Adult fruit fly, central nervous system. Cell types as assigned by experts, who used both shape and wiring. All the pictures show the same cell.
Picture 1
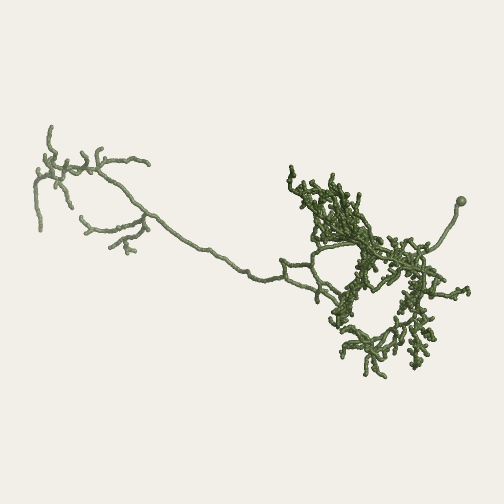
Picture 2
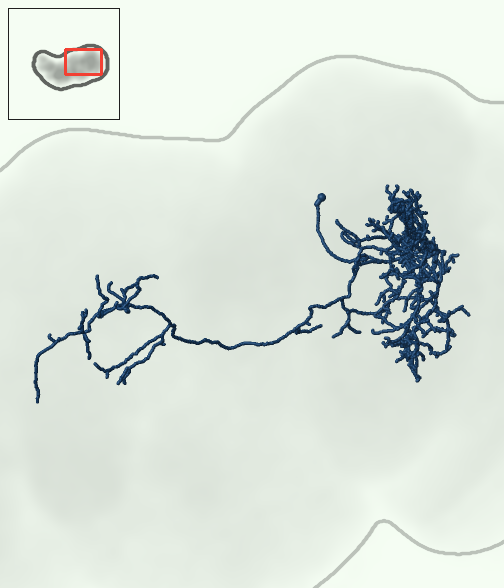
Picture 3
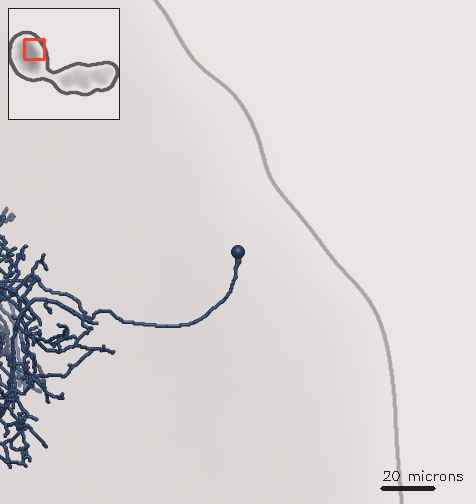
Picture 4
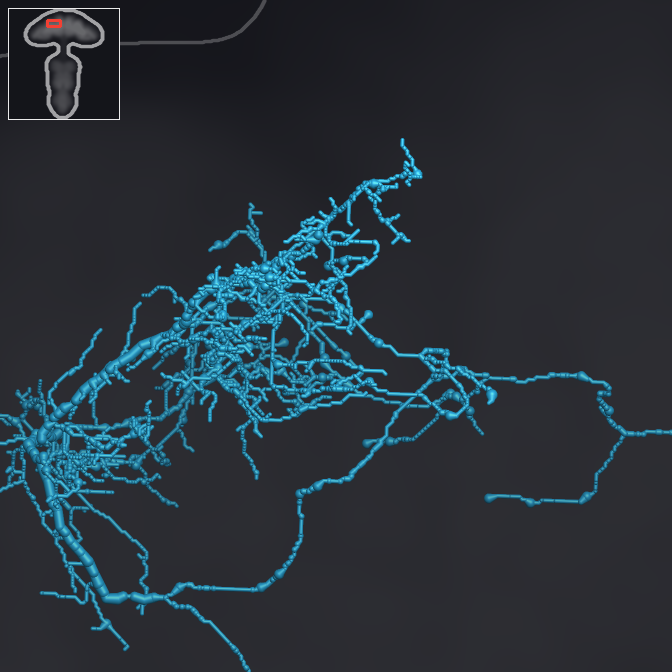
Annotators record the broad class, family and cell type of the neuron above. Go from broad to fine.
central-brain intrinsic neuron; hemilineage DL2_ventral; AVLP567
